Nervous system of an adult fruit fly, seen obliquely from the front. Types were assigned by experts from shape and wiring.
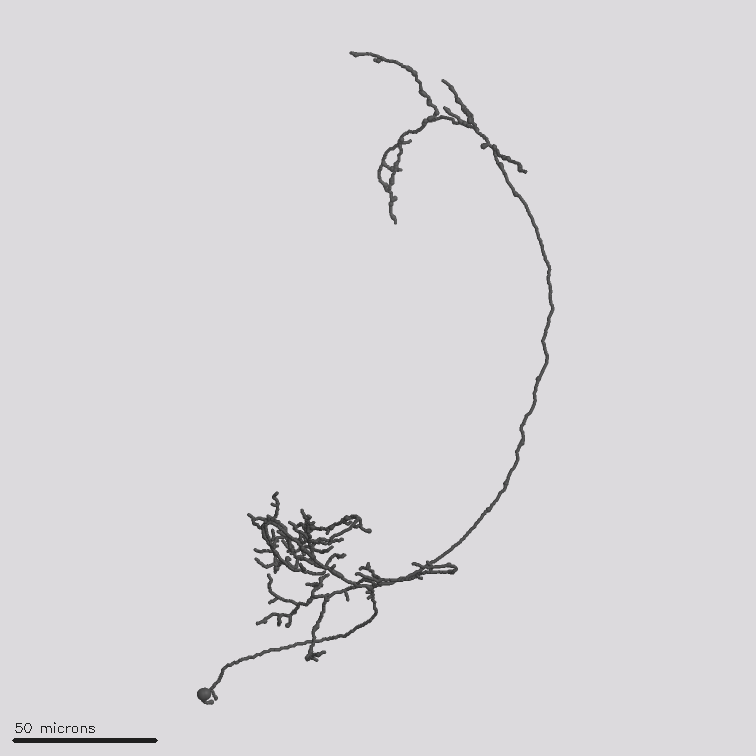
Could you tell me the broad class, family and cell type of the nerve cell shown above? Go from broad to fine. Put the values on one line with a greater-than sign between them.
central-brain intrinsic neuron > hemilineage ALlv1 > M_lvPNm35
